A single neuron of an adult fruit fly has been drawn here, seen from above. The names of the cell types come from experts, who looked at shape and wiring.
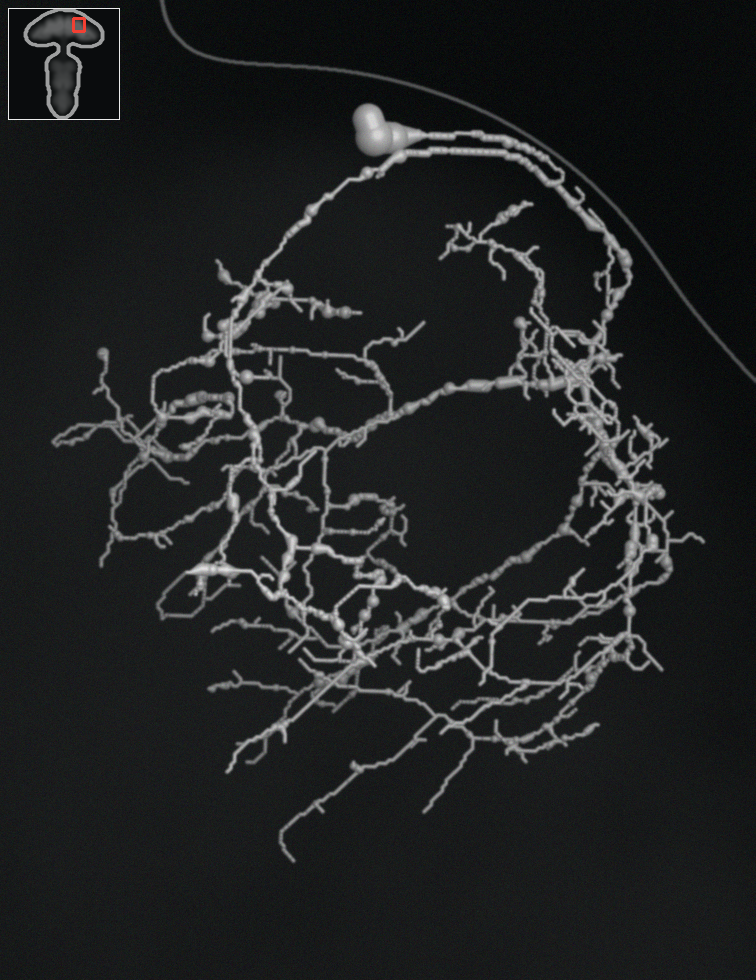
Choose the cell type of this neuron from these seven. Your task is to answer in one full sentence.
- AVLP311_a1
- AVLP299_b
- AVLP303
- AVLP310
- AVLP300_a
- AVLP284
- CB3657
To the cell type AVLP300_a belongs this neuron.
